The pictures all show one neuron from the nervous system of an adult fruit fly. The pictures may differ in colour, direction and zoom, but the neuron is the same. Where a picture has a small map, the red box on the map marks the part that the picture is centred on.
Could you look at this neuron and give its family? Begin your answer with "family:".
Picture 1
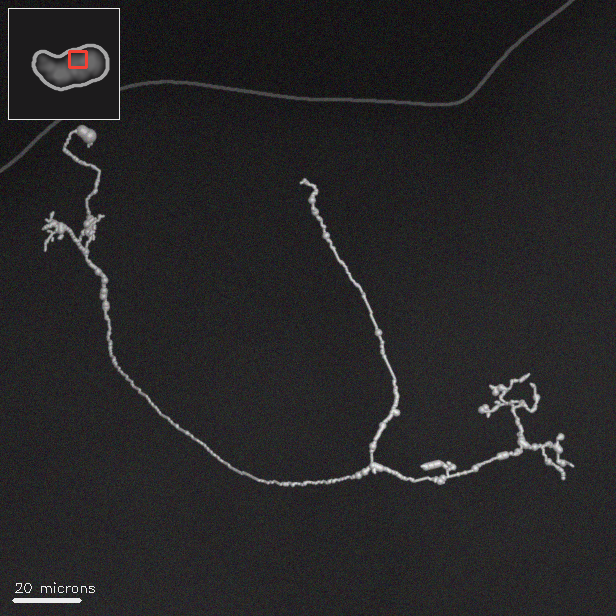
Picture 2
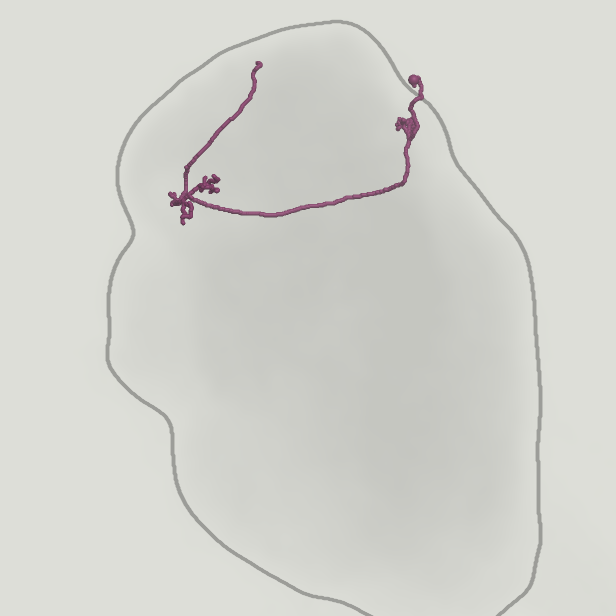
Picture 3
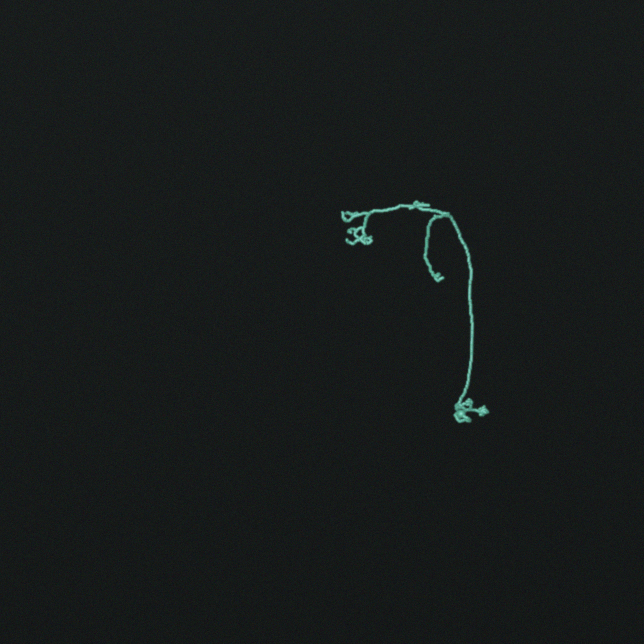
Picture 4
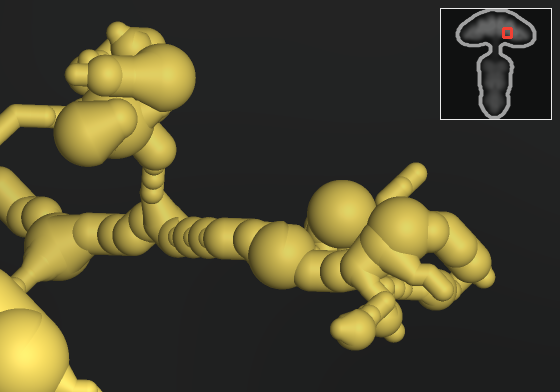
family: class Kenyon Cell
